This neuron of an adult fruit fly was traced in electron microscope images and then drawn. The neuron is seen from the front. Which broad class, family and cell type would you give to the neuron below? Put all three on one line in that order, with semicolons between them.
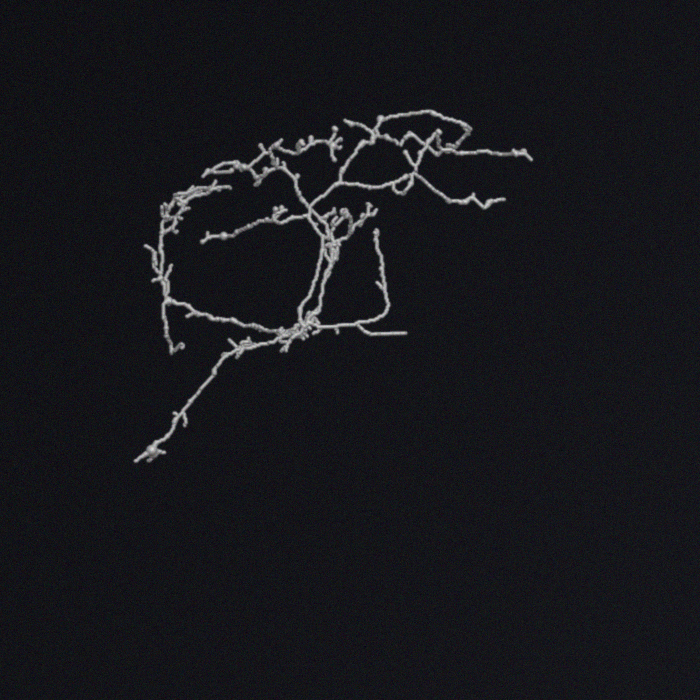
nerve-cord intrinsic neuron; hemilineage 12A; IN12A042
